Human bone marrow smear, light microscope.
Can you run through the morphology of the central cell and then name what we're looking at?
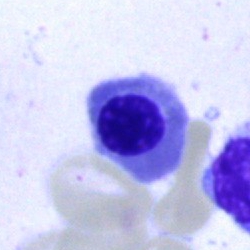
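Starting with the nucleus, its chromatin is dark purple and coarsely clumped, and no nucleoli can be seen. Next, the cytoplasm is moderately abundant and stains an even medium blue. Finally, it contains no visible granules. This cell is an erythroblast.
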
